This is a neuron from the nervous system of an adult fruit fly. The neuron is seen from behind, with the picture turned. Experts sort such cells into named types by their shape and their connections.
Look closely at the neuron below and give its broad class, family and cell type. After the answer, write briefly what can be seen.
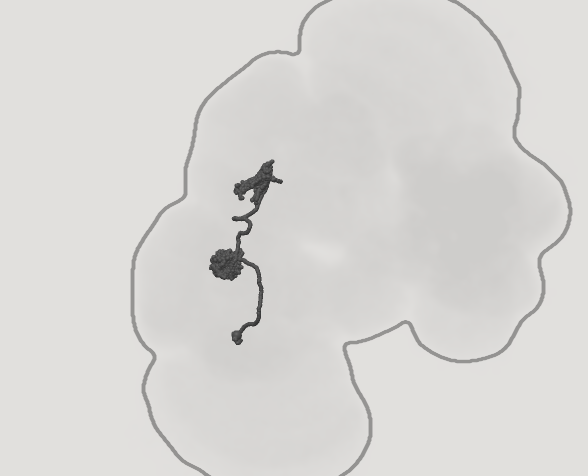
Its broad class is central-brain intrinsic neuron. The family is MBON. It is of cell type MBON09. As drawn here it is more than twice as tall as it is wide.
